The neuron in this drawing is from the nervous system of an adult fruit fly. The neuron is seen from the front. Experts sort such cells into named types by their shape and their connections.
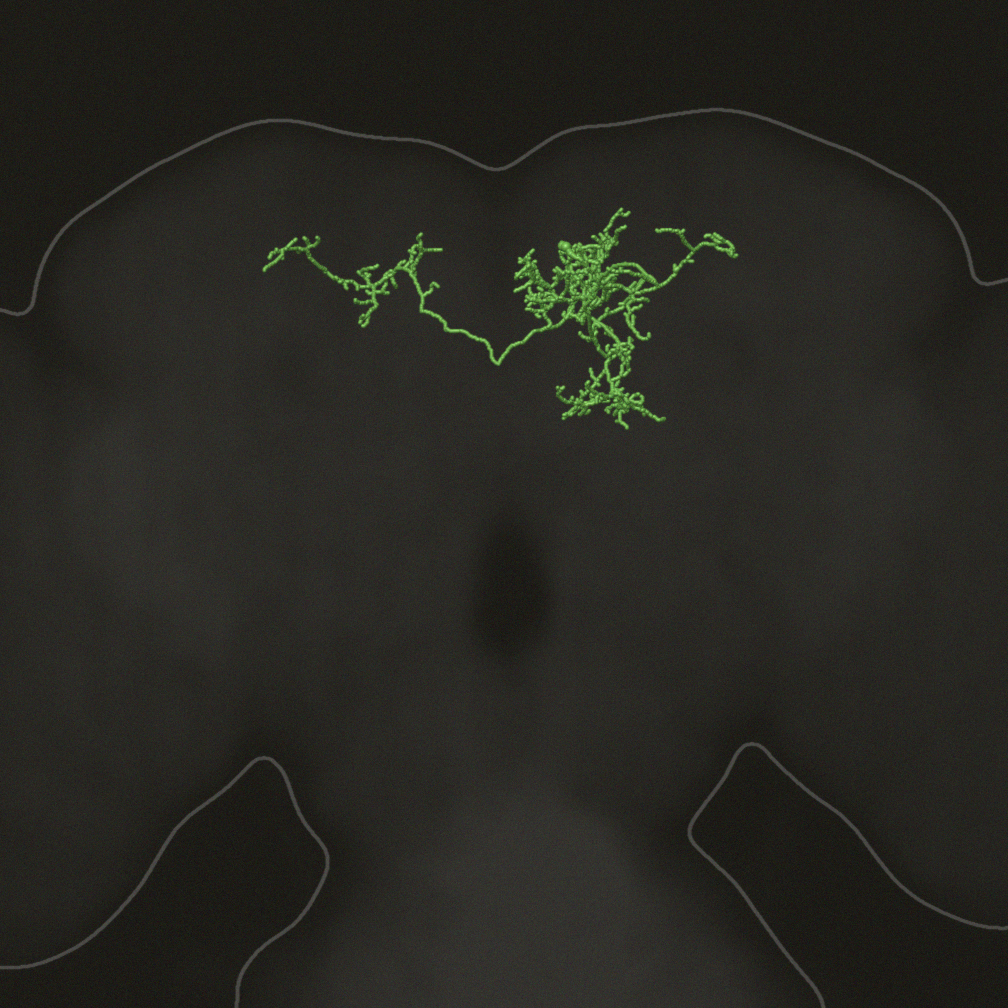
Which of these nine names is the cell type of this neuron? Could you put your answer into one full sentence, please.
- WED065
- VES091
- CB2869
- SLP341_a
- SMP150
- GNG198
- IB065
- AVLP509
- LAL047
Among cell types, the one for this neuron is SMP150.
